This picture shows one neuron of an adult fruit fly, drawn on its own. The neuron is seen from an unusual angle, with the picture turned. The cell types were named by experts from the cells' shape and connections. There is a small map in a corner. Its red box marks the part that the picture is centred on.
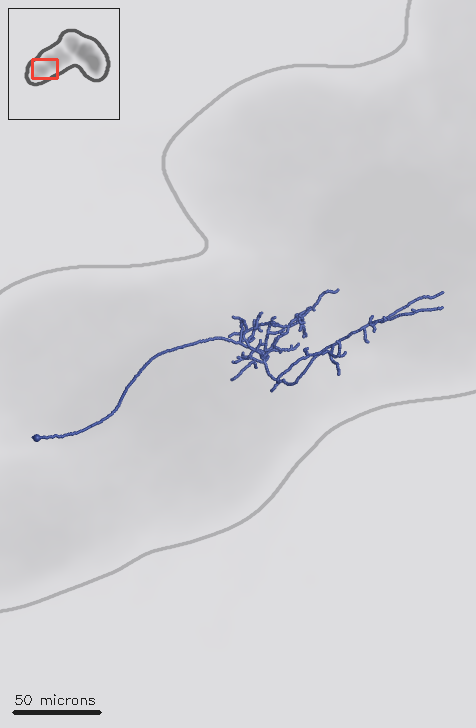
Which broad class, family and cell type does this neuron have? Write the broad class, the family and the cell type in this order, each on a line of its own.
nerve-cord intrinsic neuron
hemilineage 06A
IN06A124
